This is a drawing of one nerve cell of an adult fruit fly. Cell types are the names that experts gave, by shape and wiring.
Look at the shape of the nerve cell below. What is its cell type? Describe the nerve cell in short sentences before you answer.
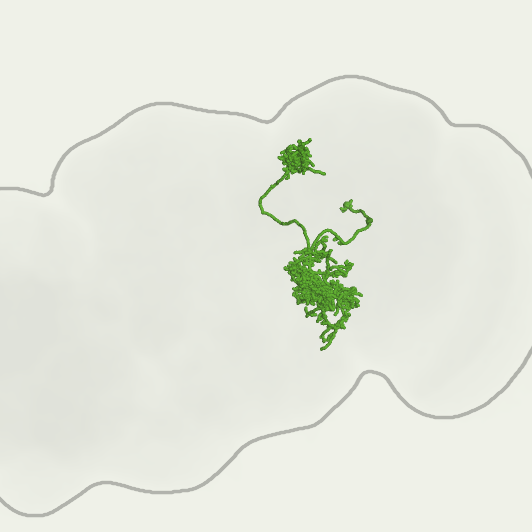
As drawn here it is taller than it is wide. It is a central-brain intrinsic neuron. Its cell type is SMP554.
